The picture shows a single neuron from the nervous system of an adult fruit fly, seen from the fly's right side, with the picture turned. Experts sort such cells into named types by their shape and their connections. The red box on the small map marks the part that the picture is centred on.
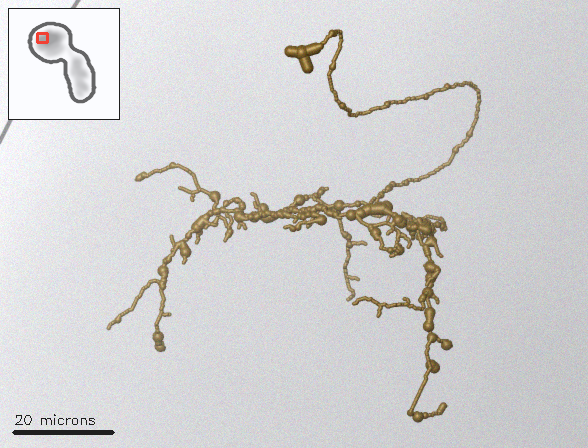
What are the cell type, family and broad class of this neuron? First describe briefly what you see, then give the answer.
The cell body can be seen at the top of the picture. From top to bottom in the picture it spans about 80 microns. The picture shows dozens of branch ends. It is of cell type CB3729. Its family is hemilineage LHl4_dorsal. This is a central-brain intrinsic neuron.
